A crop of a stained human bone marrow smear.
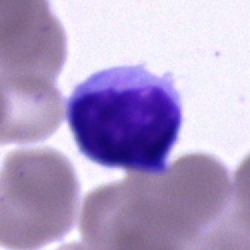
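Lymphocyte, central cell, stained bone marrow smear. Most of the cell is occupied by the nucleus, leaving only a narrow rim of pale lavender-blue cytoplasm. Chromatin is deeply stained dark purple. Small blebs project from the upper right edge.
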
